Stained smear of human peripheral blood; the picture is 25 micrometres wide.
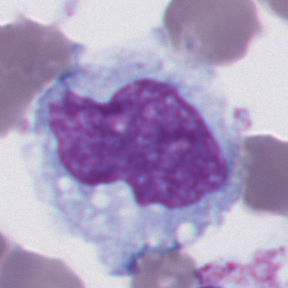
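Monocyte. The cell outline is irregular, with a frayed, uneven edge. The nucleus is notched, with indentations along its upper and lower borders, and its chromatin is fine and lacy rather than coarsely clumped. Several small clear vacuoles lie in the cytoplasm below the nucleus.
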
